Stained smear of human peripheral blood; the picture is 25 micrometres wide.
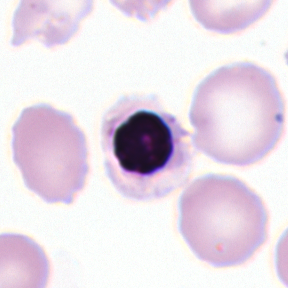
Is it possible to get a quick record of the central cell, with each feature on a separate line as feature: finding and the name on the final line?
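Chromatin: very dark, densely clumped, almost uniformly purple-black
Cytoplasm: rim on all sides of nucleus, pale pinkish-grey
Edge: irregular, slightly ragged
Cell: normoblast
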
